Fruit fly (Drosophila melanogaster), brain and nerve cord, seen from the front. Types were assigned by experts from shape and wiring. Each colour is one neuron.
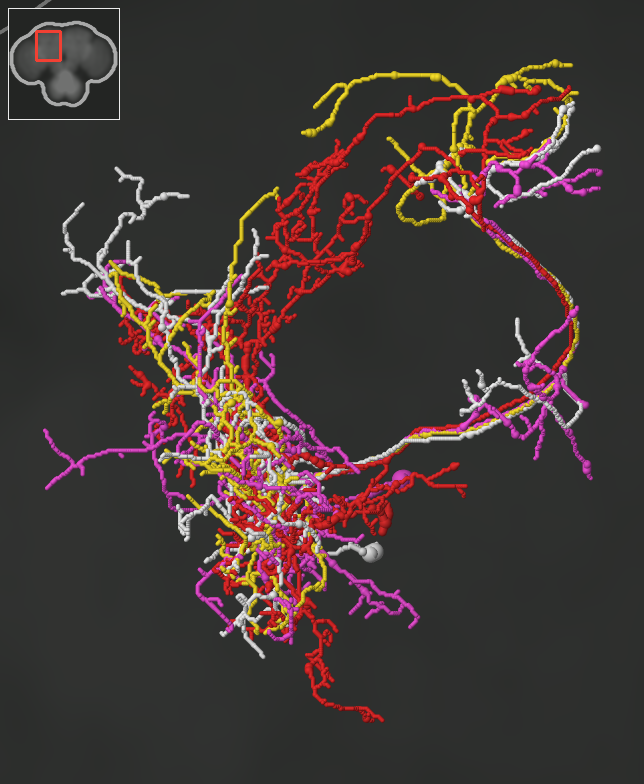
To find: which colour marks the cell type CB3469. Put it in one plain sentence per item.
The colour is magenta.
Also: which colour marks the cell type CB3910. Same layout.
The colour is yellow.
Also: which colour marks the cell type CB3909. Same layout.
The colour is white.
